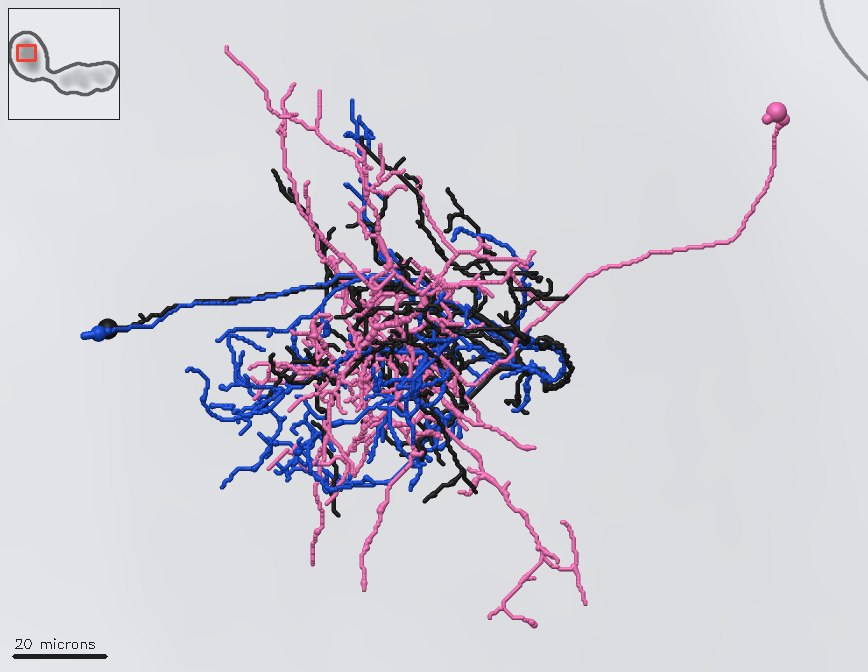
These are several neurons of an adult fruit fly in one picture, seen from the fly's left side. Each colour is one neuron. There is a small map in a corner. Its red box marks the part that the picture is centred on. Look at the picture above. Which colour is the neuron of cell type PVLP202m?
pink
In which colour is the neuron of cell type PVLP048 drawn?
black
